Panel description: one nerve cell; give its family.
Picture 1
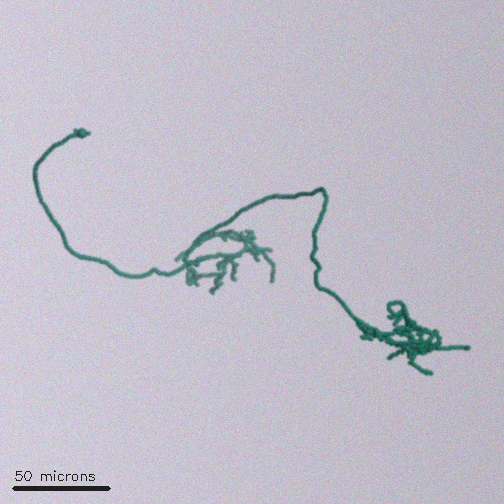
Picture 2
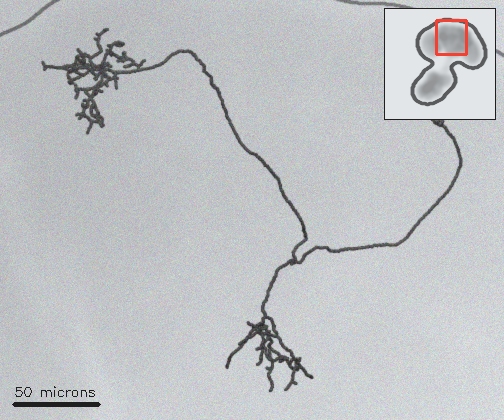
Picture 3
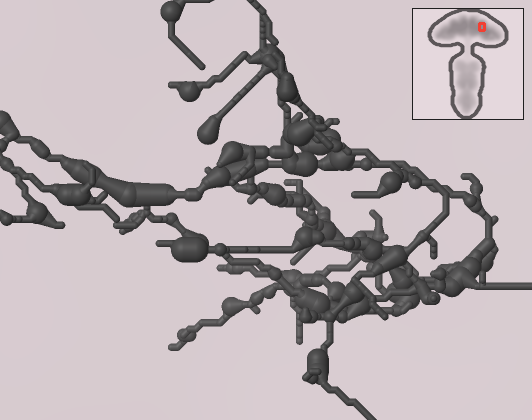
hemilineage CREa1_ventral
